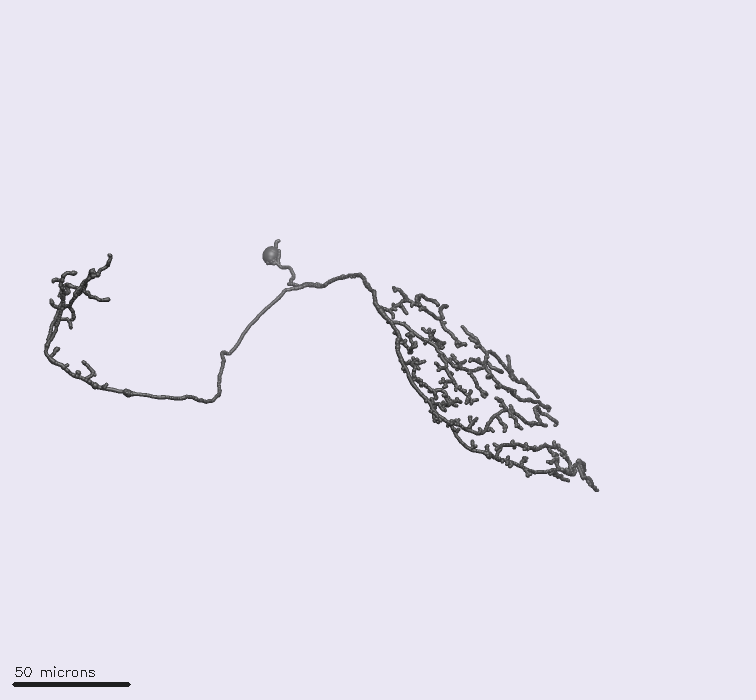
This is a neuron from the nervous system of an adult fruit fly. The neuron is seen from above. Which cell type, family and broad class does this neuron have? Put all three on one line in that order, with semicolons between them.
MeVP46; MeVP; visual projection neuron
